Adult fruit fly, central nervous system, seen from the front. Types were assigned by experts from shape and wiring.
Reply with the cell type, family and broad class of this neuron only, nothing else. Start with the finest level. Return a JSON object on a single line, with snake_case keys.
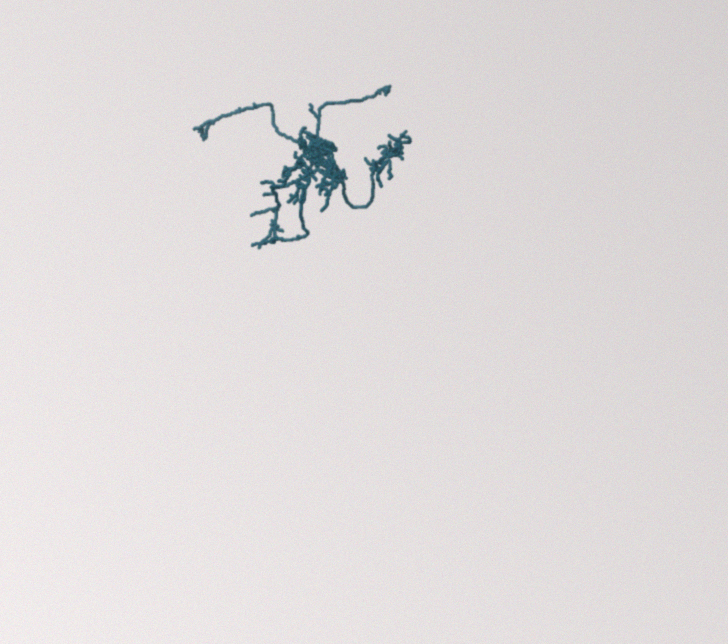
{"cell_type": "SMP118", "family": "hemilineage SMPad3", "broad_class": "central-brain intrinsic neuron"}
